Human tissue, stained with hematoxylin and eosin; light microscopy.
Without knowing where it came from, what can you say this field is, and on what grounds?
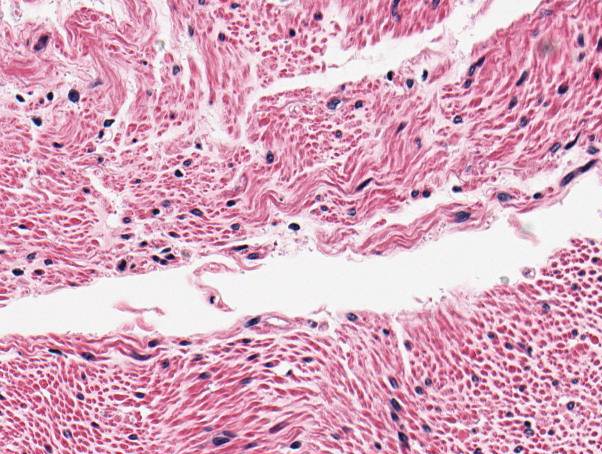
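Smooth muscle is what I see here. Bundles of it fill the whole field, cut in several different planes.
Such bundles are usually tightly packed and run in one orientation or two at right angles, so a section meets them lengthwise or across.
Where fibres are cut lengthwise, I notice elongated, dark blue nuclei.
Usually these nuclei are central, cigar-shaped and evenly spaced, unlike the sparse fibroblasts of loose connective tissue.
In the upper centre the fibres run in wavy lengthwise strands, and in the upper right lies a second, narrower empty cleft.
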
